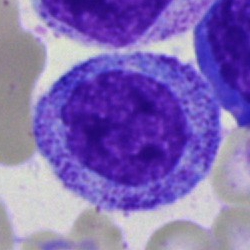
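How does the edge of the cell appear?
Round and smooth.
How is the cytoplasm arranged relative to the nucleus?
It forms a rim around the whole nucleus.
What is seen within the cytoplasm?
Fine purple granules scattered throughout, and no vacuoles.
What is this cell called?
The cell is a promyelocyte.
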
